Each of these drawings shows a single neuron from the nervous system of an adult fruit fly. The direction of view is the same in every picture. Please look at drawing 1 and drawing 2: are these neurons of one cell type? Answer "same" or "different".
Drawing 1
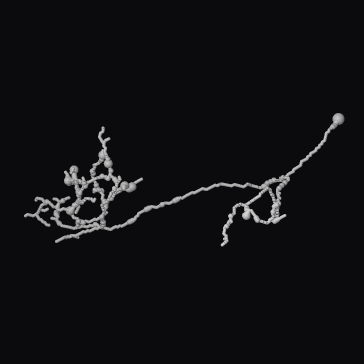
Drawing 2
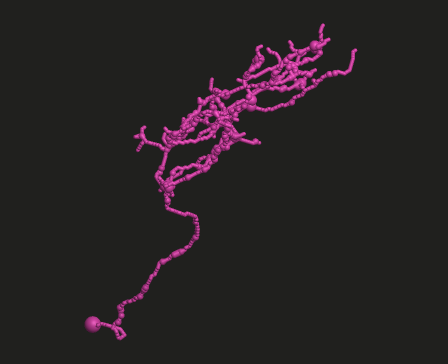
different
